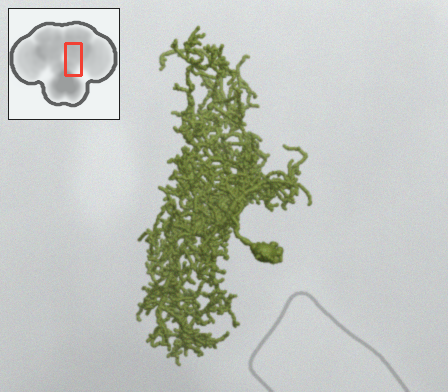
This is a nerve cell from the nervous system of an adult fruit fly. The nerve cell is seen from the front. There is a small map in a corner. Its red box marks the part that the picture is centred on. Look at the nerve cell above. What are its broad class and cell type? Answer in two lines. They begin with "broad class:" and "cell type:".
broad class: central-brain intrinsic neuron
cell type: PS304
